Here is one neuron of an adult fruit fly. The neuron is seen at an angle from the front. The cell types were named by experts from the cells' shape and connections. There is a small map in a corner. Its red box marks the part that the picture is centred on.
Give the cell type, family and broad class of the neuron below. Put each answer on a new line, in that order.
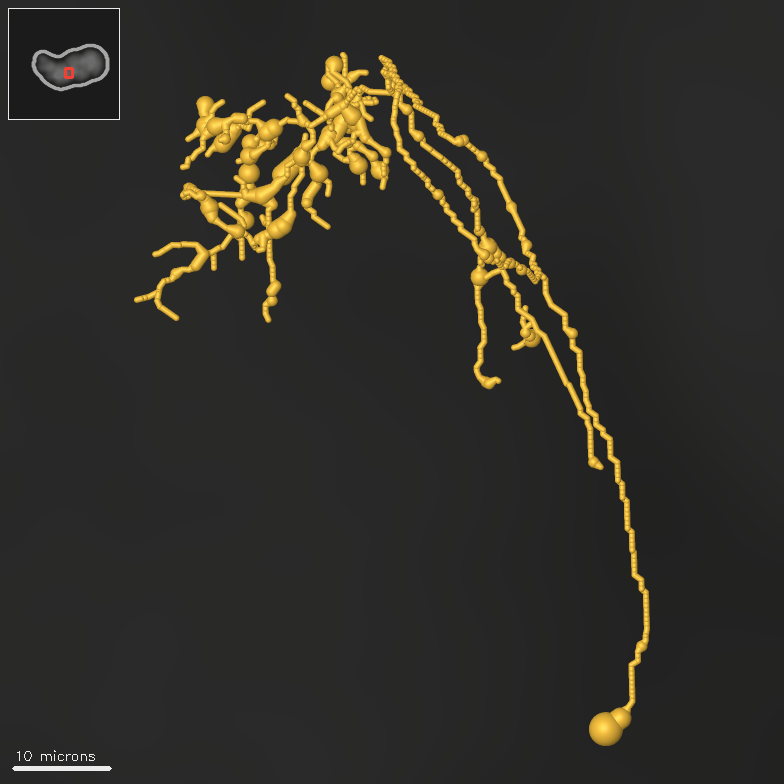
Li21
Li
optic-lobe intrinsic neuron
